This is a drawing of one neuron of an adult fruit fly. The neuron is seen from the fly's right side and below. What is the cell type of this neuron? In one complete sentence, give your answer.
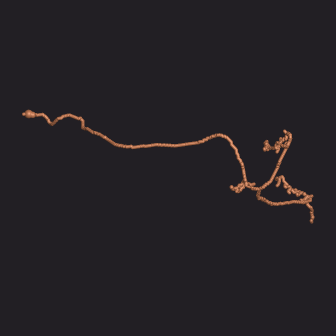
This neuron belongs to the cell type vDeltaL.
